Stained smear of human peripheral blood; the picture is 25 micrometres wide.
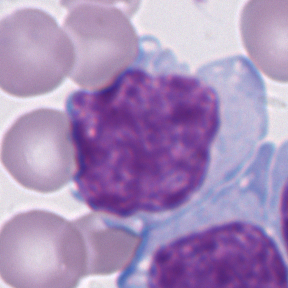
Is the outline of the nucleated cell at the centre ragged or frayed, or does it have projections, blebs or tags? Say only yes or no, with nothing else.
Yes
